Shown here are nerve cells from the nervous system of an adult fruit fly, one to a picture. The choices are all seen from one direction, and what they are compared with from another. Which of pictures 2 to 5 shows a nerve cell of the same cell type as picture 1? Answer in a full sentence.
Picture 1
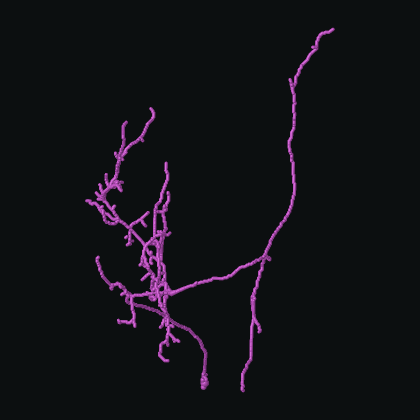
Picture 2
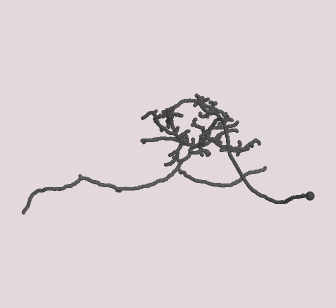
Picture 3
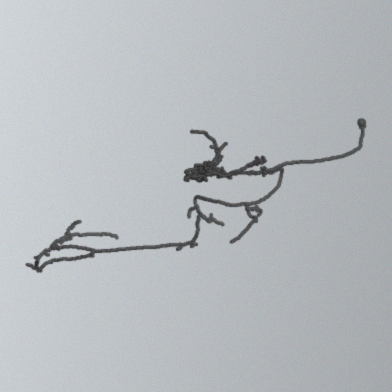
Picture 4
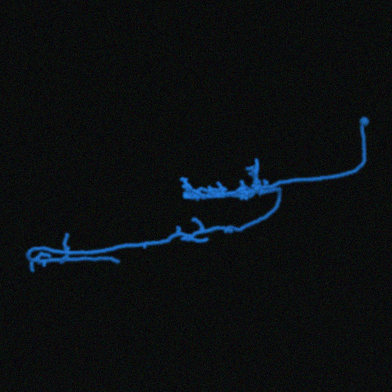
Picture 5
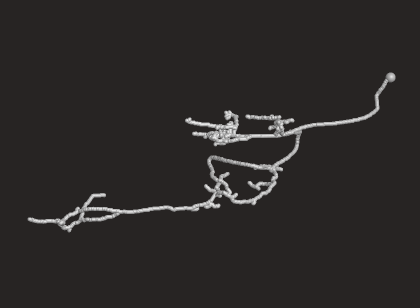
Picture 2 shows a nerve cell of the same cell type.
